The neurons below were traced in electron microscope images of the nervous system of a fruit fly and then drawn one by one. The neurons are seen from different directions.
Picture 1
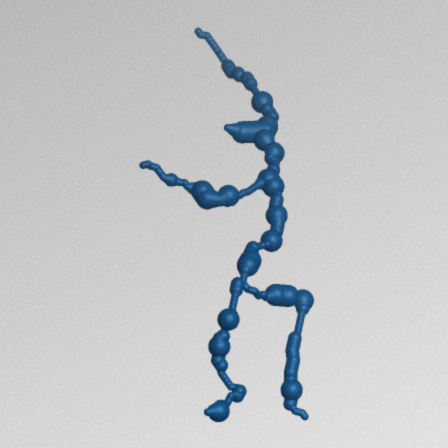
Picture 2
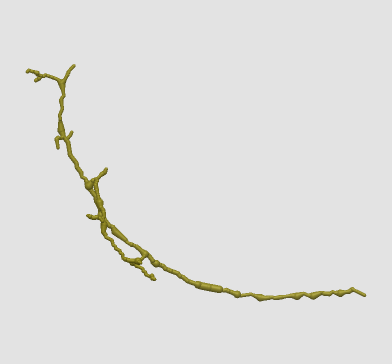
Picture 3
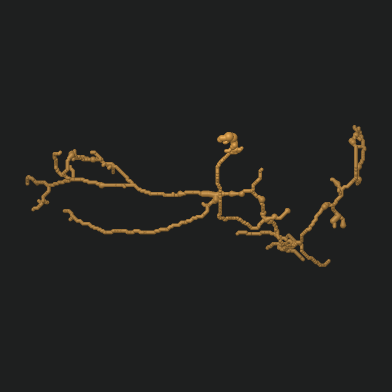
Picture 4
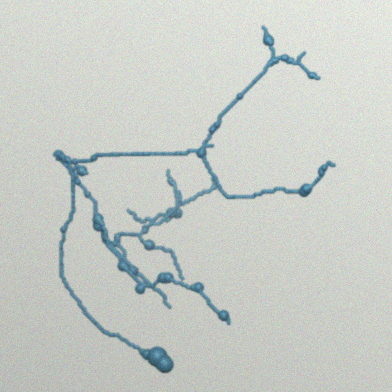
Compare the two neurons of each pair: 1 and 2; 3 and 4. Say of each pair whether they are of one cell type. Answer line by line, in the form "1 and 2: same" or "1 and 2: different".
1 and 2: same
3 and 4: same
